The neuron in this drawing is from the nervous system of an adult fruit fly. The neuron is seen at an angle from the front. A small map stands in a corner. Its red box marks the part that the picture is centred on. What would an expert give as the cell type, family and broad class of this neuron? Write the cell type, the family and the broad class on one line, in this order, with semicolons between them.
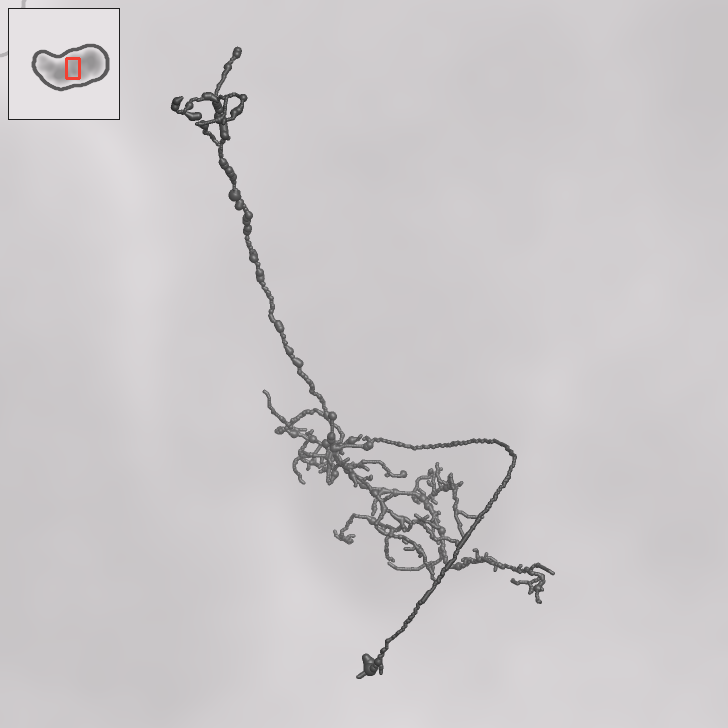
WEDPN1B; hemilineage WEDa2; central-brain intrinsic neuron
